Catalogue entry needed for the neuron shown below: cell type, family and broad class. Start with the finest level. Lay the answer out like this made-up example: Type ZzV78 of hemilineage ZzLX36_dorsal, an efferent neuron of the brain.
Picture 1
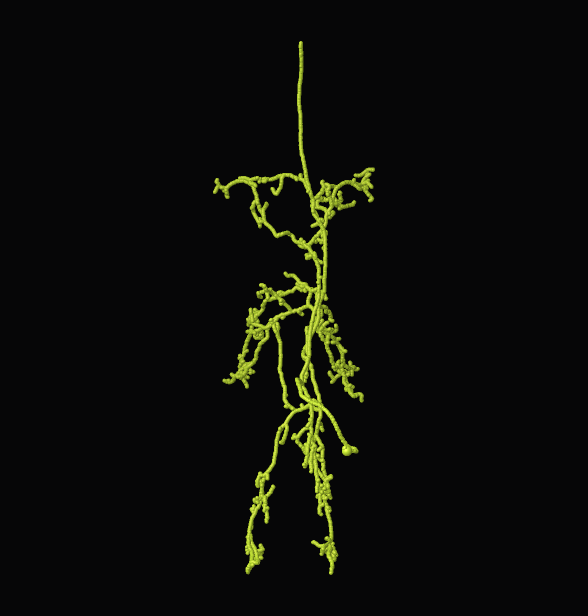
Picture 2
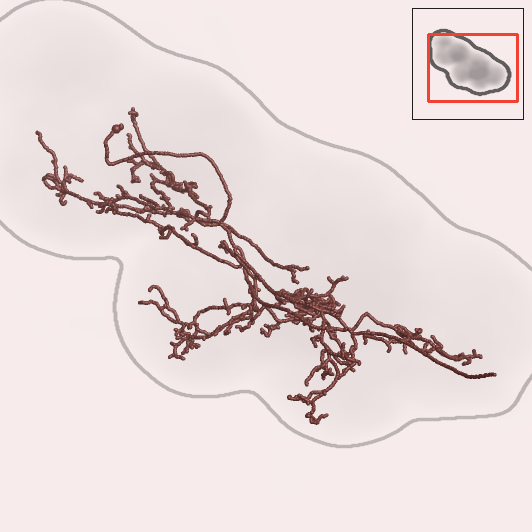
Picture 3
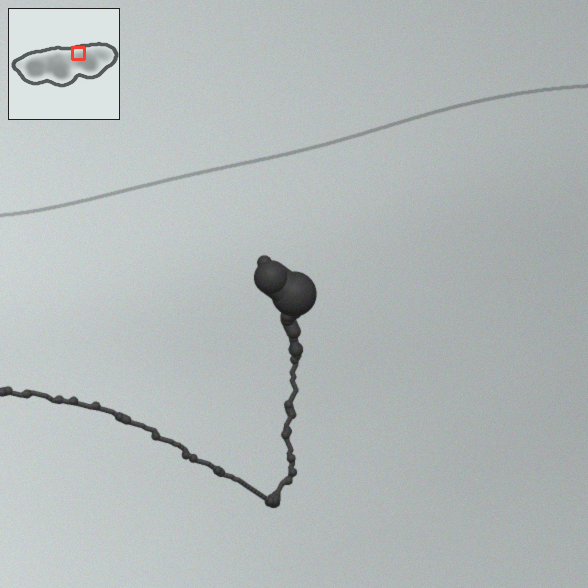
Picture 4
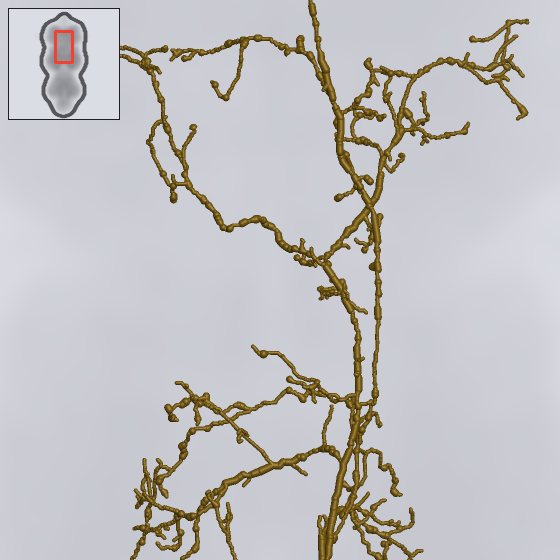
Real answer: Type AN17B007 of hemilineage 17B, an ascending neuron.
